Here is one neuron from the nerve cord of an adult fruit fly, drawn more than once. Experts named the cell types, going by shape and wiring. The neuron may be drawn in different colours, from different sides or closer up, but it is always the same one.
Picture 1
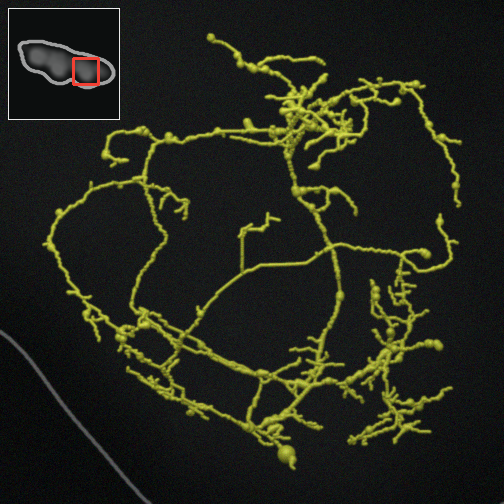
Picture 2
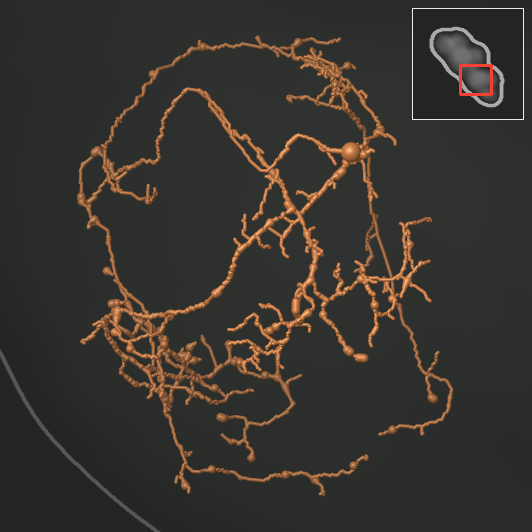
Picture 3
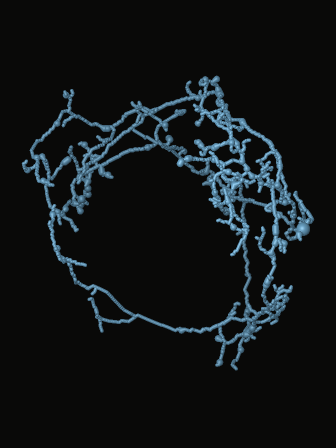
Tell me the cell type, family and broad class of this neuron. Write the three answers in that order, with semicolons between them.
IN16B054; hemilineage 16B; nerve-cord intrinsic neuron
